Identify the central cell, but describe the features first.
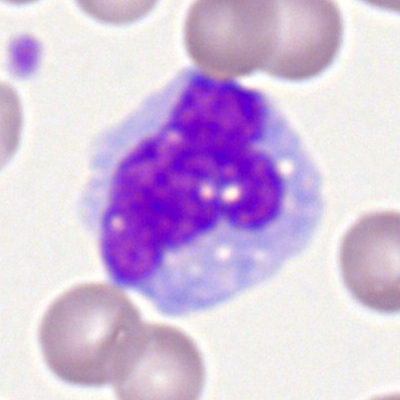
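Outline irregular, somewhat angular. Nucleus without distinct nucleoli. Cytoplasm pale greyish-blue. Several small, clear round vacuoles scattered over the cell. Cell type: monocyte.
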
